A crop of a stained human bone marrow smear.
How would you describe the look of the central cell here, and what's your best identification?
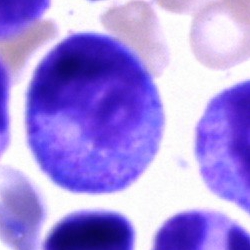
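Start with the outline: round to oval, with a smooth edge. The nucleus fills the upper half of the cell, and its chromatin stains a dense dark purple. Fine purple-pink granules lie scattered through the cytoplasm. This cell is a promyelocyte.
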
